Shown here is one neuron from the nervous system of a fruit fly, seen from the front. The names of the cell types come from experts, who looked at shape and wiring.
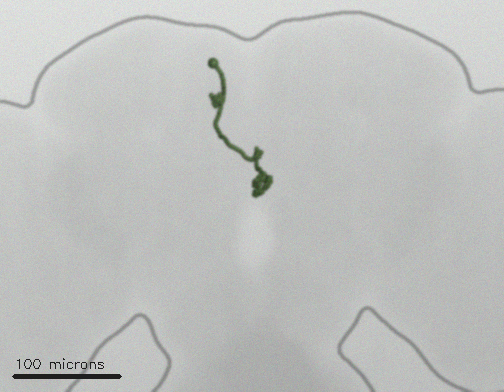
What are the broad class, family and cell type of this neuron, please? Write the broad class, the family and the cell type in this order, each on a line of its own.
central-brain intrinsic neuron
class CX
PFNp_c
